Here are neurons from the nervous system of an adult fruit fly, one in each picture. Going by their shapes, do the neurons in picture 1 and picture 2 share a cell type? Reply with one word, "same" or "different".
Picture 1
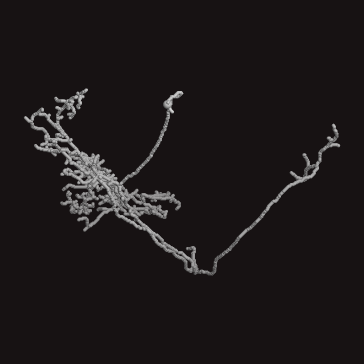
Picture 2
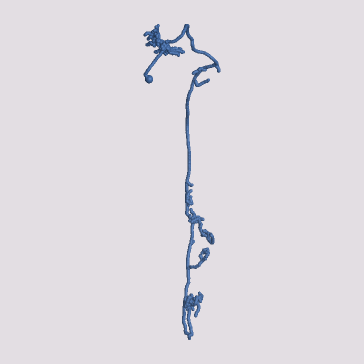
different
